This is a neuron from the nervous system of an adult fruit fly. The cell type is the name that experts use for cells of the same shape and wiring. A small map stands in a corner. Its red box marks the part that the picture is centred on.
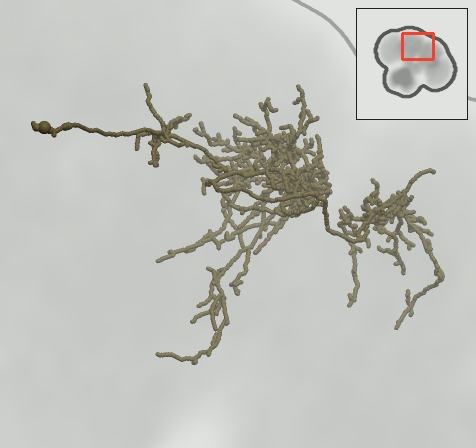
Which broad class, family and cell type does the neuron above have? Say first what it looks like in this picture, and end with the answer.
The cell body can be seen at the upper left of the picture. The picture shows dozens of branch ends. Its broad class is central-brain intrinsic neuron. Its family is hemilineage SMPpv2_dorsal. Its cell type is SMP273.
